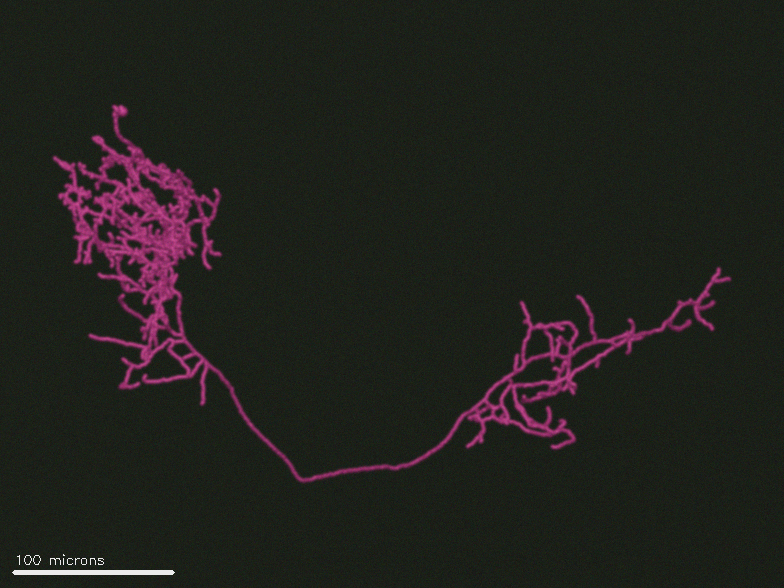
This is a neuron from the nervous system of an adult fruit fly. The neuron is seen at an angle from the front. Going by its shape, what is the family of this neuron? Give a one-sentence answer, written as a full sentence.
The family to which the neuron belongs is DNpe.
